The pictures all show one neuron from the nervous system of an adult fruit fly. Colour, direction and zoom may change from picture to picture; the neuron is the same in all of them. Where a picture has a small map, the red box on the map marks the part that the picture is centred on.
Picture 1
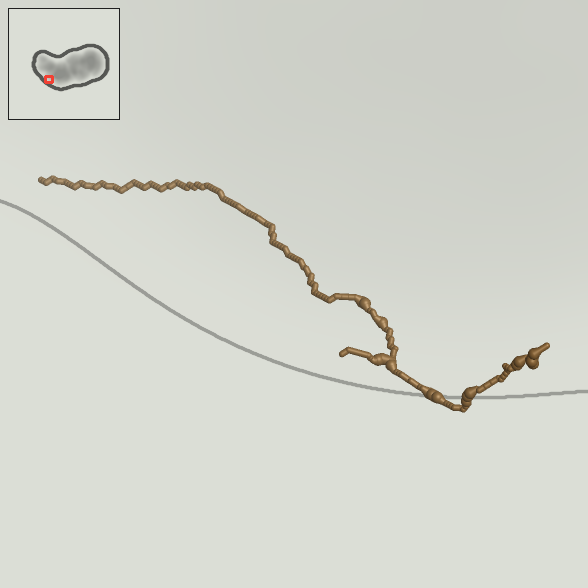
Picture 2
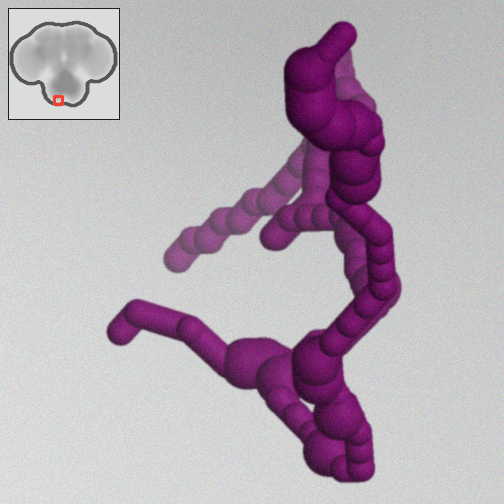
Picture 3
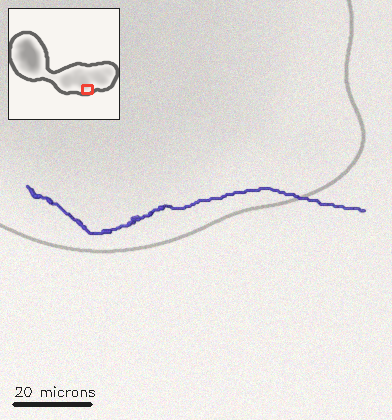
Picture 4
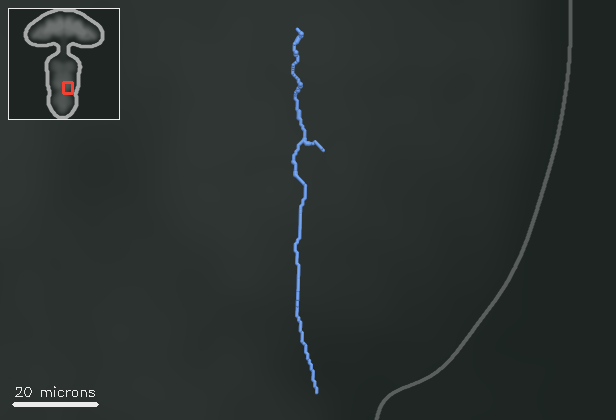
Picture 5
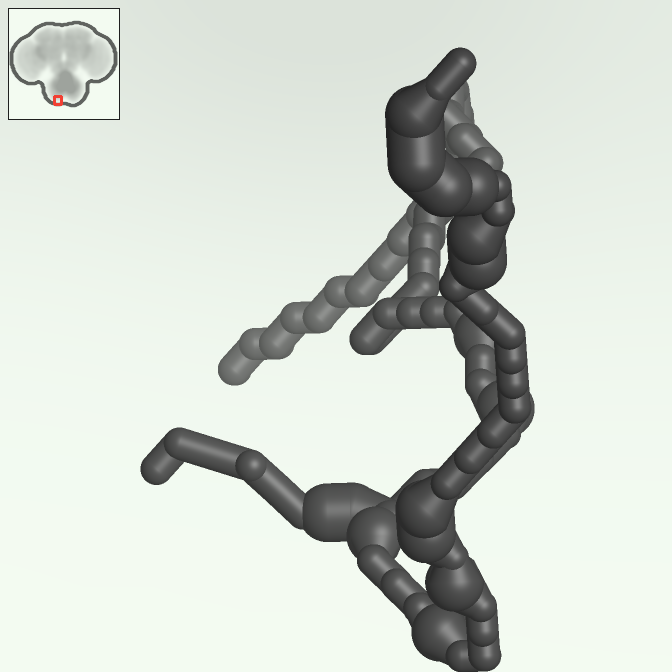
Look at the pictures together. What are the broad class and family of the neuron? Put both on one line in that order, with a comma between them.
sensory neuron entering the nerve cord, class mechanosensory tactile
